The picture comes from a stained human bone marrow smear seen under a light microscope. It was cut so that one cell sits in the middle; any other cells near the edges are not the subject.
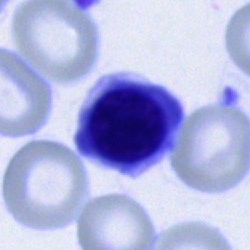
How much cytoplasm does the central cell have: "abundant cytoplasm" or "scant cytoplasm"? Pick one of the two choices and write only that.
Scant cytoplasm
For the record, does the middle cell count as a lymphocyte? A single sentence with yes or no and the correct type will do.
No, the one in the center is not a lymphocyte; it is an erythroblast.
